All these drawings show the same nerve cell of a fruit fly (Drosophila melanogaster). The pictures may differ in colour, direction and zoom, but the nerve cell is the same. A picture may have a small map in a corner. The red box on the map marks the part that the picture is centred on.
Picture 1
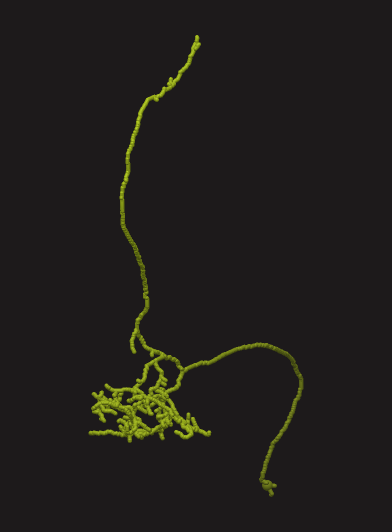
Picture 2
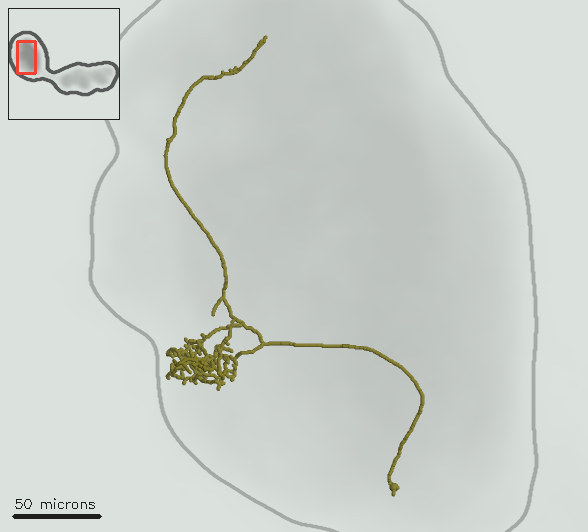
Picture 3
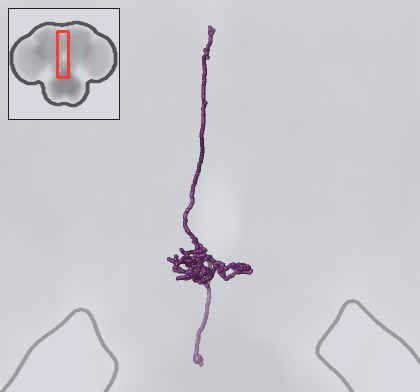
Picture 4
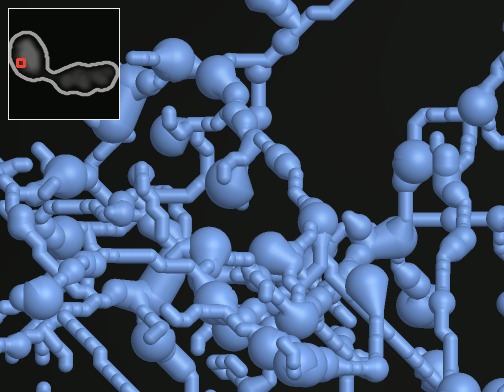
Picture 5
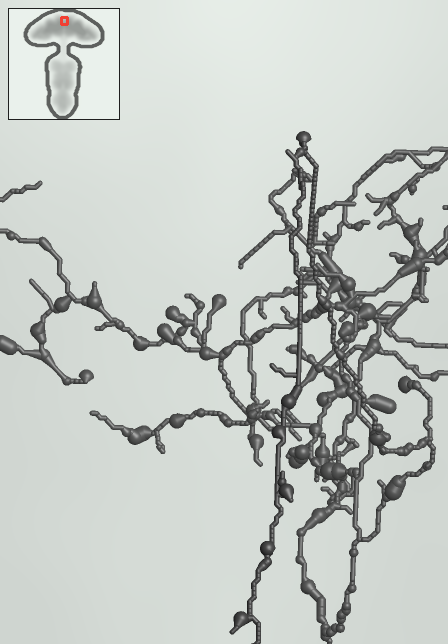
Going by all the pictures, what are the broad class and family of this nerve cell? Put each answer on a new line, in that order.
central-brain intrinsic neuron
hemilineage LB5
